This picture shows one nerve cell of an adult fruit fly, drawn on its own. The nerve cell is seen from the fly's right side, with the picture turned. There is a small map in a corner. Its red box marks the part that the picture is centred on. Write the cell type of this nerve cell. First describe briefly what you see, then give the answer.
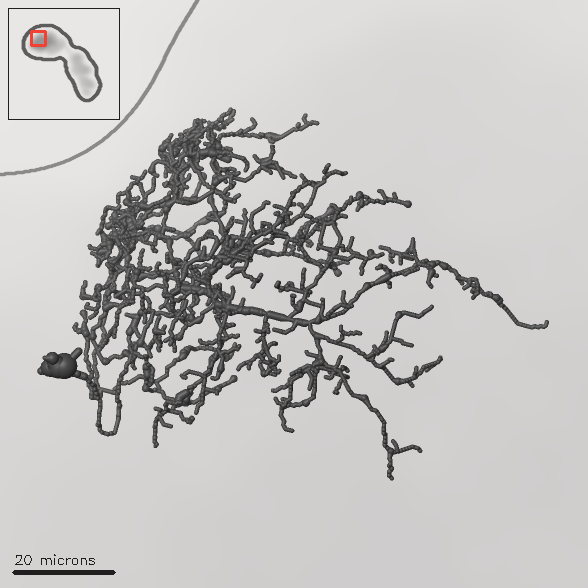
The cell body is on the left of the picture. By the scale bar it is about 100 microns wide in this view. More than a hundred branch ends can be seen. Its broad class is central-brain intrinsic neuron. Its cell type is AVLP436.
